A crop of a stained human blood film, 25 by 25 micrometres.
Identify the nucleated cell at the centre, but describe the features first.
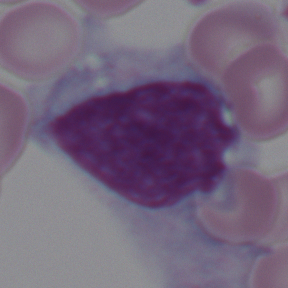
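See how the nucleus is roughly triangular, narrowing to a point on the left, with a notched, uneven right edge. It measures about 16 by 11 micrometres, and its chromatin is dark purple and coarsely mottled, not smooth. The outer border of the cytoplasm is faint and ill-defined, fading into the background below. This is a monocyte.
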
